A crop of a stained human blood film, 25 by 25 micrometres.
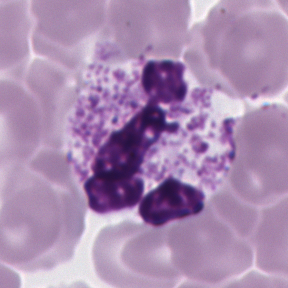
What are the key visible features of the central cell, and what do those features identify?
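The outline of this cell is roughly round. Its nucleus is divided into several separate lobes. Numerous purple-violet granules are scattered through the cytoplasm, and the cytoplasm between them is pale and nearly colourless. This is a segmented neutrophil.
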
